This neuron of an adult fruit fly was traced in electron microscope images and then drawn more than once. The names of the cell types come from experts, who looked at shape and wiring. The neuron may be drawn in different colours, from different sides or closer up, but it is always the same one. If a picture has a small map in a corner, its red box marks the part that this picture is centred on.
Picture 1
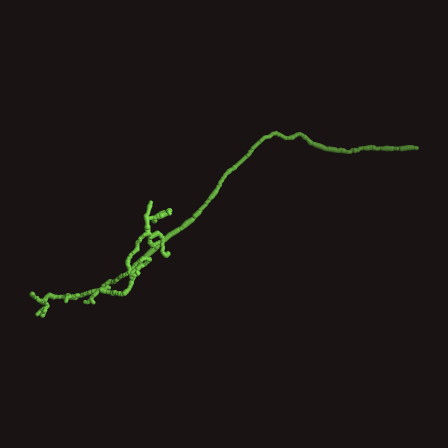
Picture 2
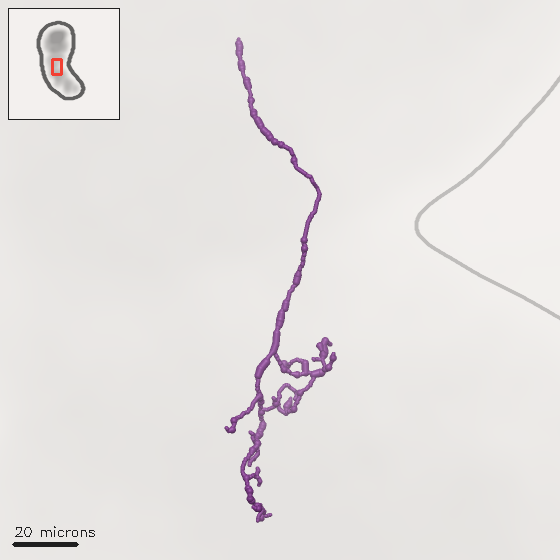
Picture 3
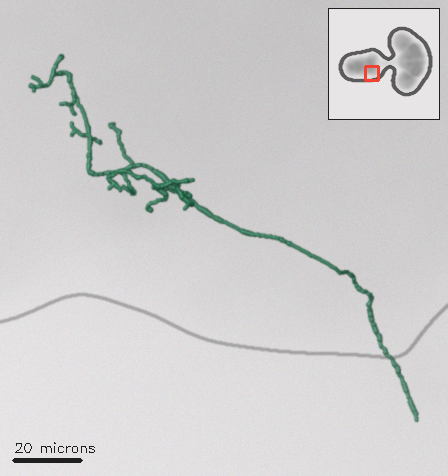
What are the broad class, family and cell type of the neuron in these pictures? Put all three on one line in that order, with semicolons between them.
sensory neuron entering the nerve cord; class mechanosensory tactile; SNta04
